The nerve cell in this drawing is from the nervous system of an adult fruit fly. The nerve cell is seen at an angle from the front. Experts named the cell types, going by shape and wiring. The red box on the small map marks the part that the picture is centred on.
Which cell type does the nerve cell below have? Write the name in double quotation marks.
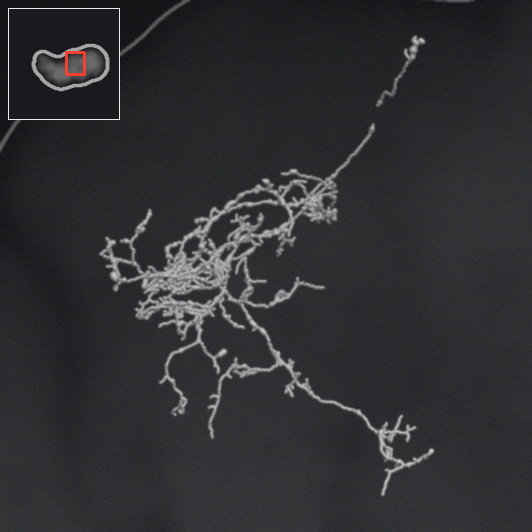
"PLP141"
